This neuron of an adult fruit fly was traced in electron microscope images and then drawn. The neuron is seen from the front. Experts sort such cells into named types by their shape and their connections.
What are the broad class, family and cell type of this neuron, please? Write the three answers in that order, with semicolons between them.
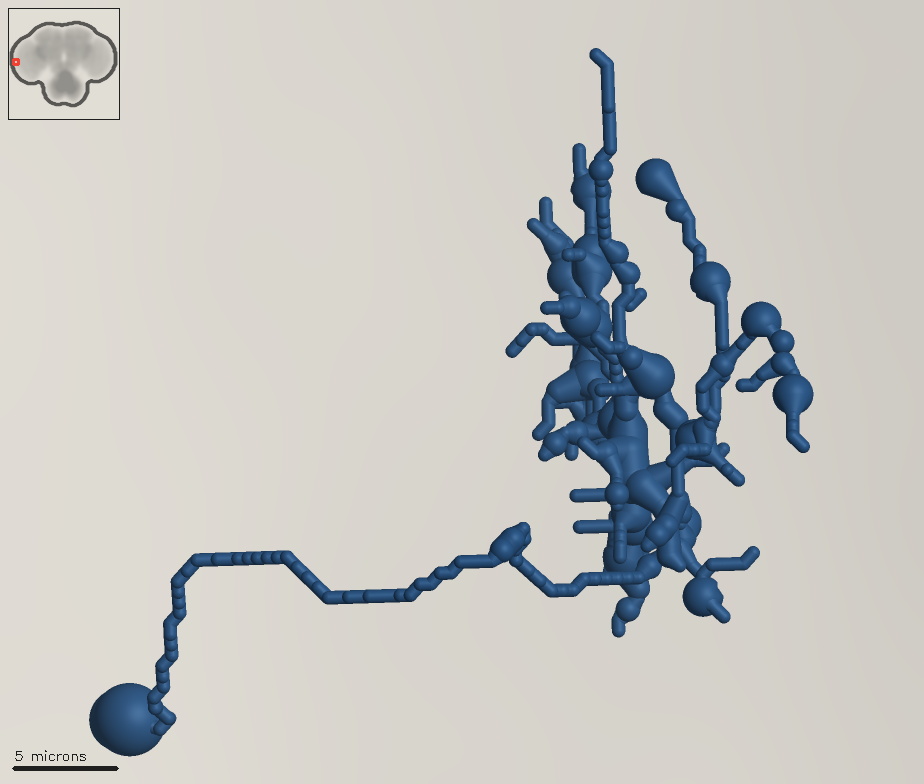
optic-lobe intrinsic neuron; Dm; Dm15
